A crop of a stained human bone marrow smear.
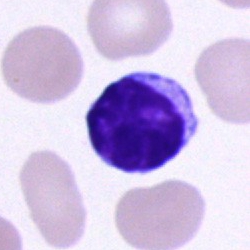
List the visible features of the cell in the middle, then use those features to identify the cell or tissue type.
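Dark purple chromatin, coarsely clumped with a few paler streaks, fills a nucleus in which no nucleolus is visible. The cytoplasm is a scant pale blue rim without granules, widest on the upper right side. This cell is a lymphocyte.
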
